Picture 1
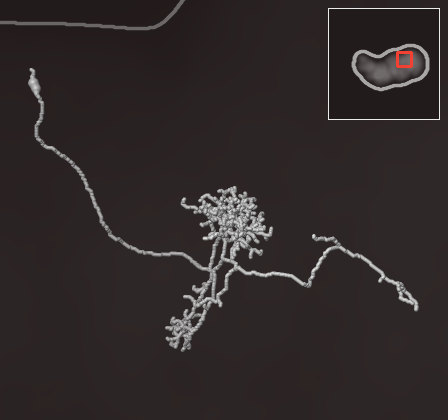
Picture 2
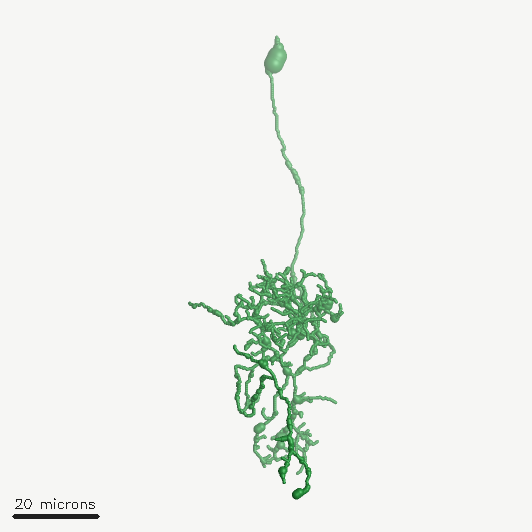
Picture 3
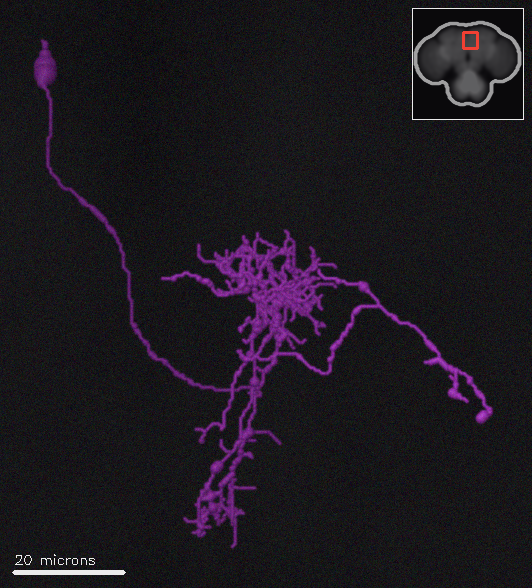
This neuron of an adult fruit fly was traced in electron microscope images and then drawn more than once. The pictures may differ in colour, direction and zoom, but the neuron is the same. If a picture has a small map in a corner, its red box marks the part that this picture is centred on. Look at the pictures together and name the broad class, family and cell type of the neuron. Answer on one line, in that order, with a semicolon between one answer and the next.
central-brain intrinsic neuron; class CX; FC2C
